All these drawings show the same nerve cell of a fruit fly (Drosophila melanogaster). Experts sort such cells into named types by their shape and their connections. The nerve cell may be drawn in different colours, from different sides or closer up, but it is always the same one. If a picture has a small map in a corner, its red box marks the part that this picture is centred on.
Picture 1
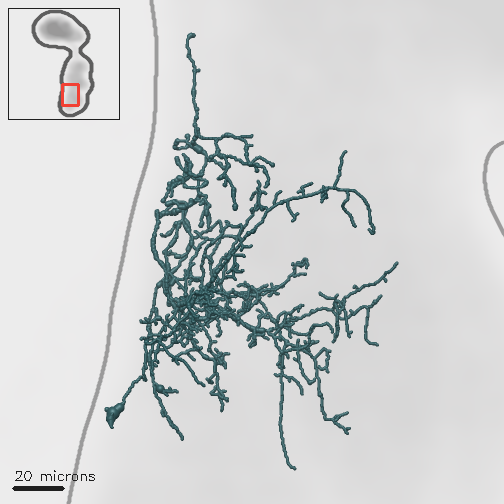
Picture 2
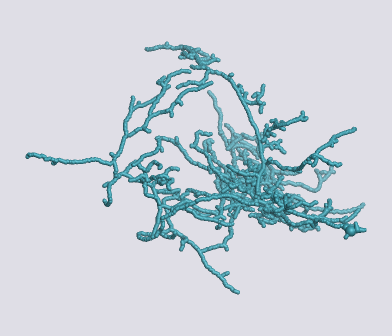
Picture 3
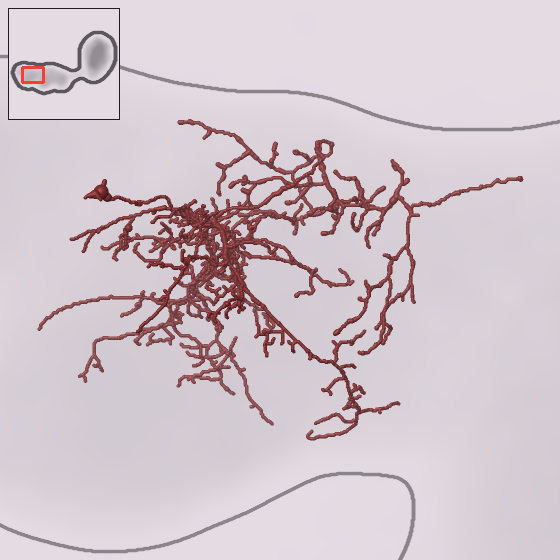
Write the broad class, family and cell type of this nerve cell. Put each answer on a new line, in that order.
nerve-cord intrinsic neuron
hemilineage 19A
IN19A034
